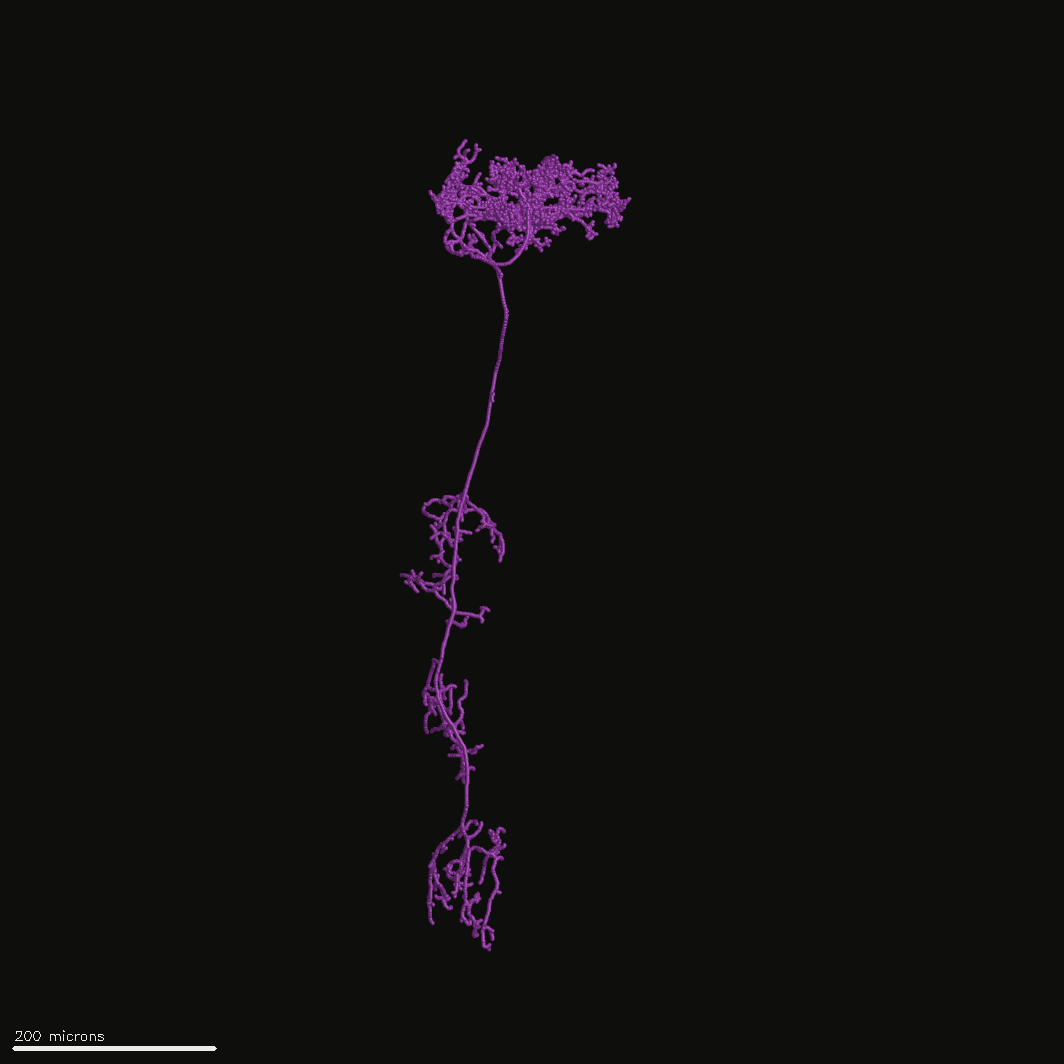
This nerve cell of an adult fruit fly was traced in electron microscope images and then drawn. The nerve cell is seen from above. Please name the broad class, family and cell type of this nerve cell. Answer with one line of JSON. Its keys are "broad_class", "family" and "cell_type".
{"broad_class": "descending neuron", "family": "hemilineage MX3", "cell_type": "DNg74_a"}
